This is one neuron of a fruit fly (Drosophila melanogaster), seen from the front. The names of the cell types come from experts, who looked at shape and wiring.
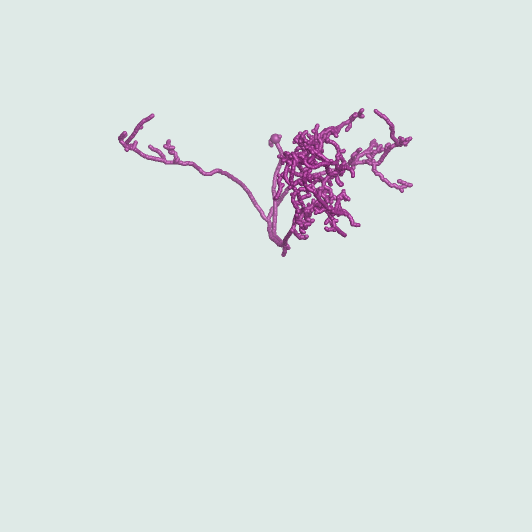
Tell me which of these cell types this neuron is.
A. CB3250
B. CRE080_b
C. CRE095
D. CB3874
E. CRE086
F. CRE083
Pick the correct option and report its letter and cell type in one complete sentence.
What the neuron is, by cell type, is CRE080_b, option B.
